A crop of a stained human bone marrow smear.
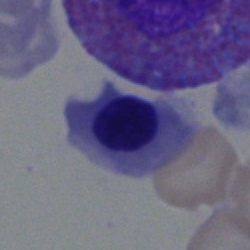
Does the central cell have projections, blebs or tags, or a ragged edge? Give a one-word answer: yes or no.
Yes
